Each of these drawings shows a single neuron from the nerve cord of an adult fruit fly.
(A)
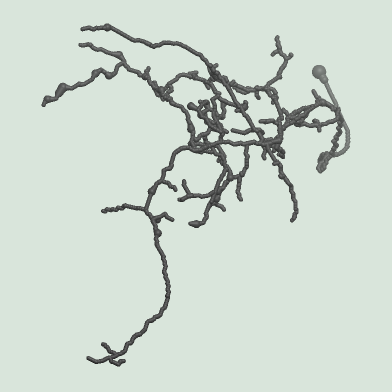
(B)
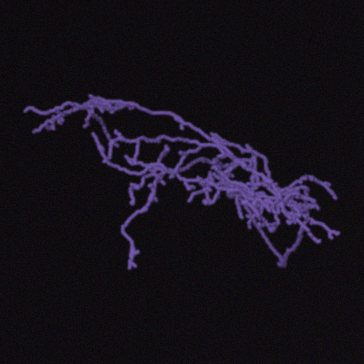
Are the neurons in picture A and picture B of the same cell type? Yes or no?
no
